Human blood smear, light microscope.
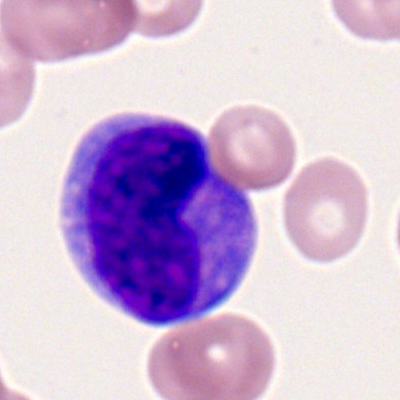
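Myeloblast at the centre of a stained human blood smear. First, the outline: smooth and roughly round. Next, the nucleus, which fills most of the cell and carries a notch on its right side. Last, the cytoplasm, widest on the right beside that notch.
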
